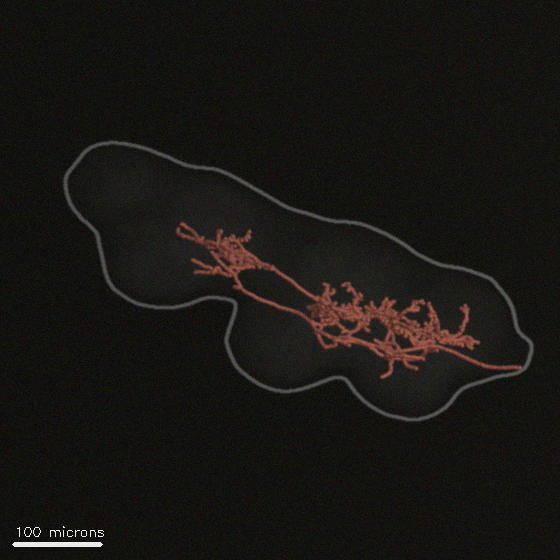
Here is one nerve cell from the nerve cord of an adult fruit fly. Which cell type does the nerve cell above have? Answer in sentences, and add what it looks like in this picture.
Its cell type is AN12B001. Its broad class is ascending neuron. By the scale bar it is about 400 microns wide in this view. As drawn here it is wider than it is tall.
